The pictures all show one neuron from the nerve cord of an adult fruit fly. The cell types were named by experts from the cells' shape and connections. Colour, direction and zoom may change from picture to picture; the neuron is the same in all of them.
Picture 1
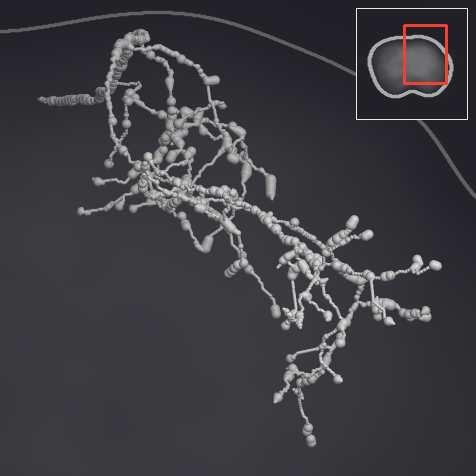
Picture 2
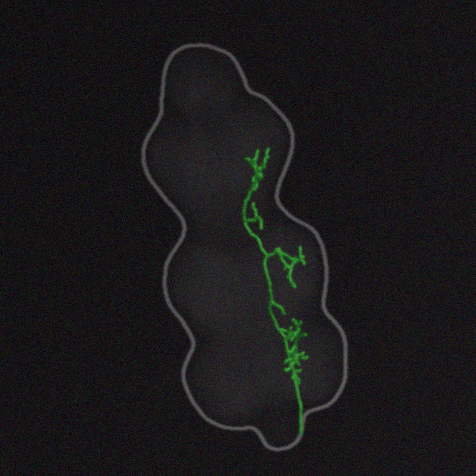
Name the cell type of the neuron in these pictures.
DNge006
